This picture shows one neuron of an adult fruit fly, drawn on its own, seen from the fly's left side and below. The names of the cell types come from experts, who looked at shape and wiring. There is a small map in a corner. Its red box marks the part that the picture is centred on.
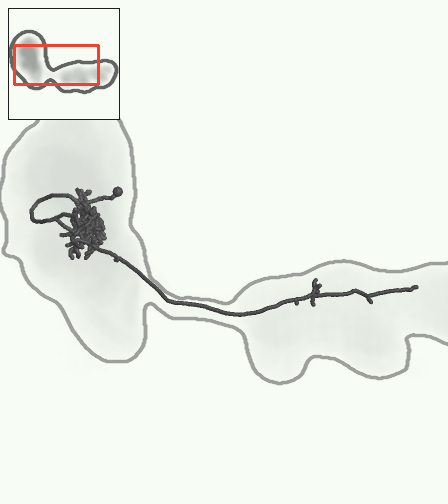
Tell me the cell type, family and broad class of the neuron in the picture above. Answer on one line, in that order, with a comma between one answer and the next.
DNpe037, hemilineage DM6_central2, descending neuron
